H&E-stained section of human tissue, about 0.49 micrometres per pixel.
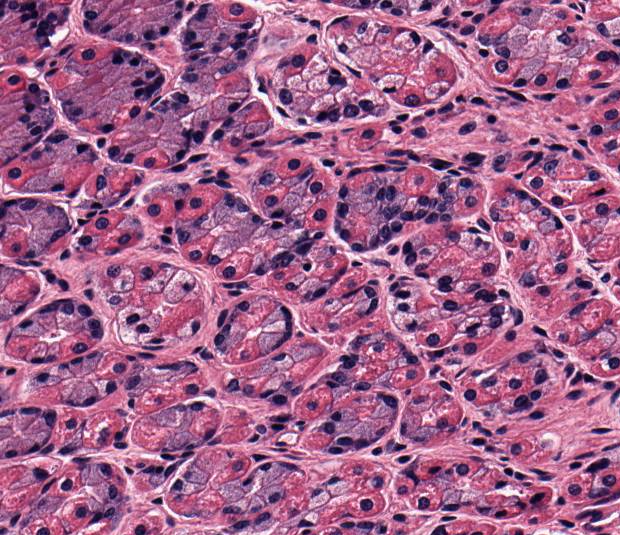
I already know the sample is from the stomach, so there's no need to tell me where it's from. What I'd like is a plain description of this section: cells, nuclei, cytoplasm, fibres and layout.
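Many of the gland cells are large and rounded, with bright pink cytoplasm and one round nucleus sitting in the centre. These pink cells mix with purple cells inside the same glands throughout the field. Lumens are tiny or cannot be seen, and no wide open lumen appears anywhere. Only a thin, scant band of pink connective tissue, carrying elongated spindle-shaped nuclei, separates the glands.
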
